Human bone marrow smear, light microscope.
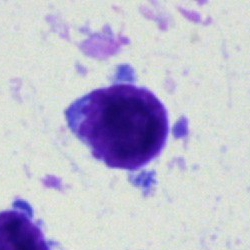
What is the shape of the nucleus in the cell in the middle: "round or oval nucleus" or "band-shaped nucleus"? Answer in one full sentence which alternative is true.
The nucleus takes the form of one compact round or oval mass.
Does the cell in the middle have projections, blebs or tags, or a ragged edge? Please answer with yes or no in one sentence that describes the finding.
Yes, the edge of this particular cell is rough.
